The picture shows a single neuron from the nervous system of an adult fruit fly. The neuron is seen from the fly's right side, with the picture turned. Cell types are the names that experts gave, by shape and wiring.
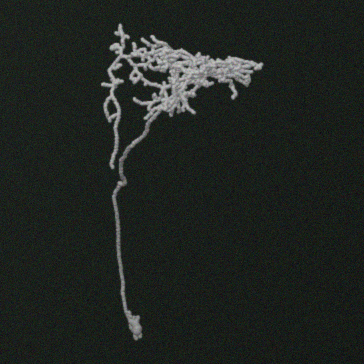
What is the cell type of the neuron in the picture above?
WED074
